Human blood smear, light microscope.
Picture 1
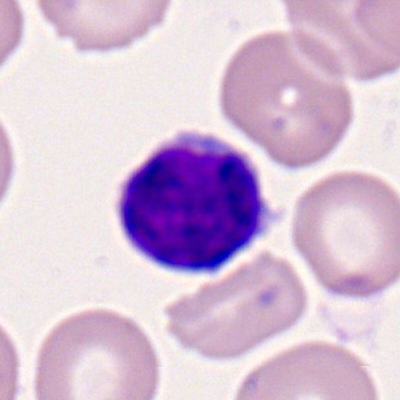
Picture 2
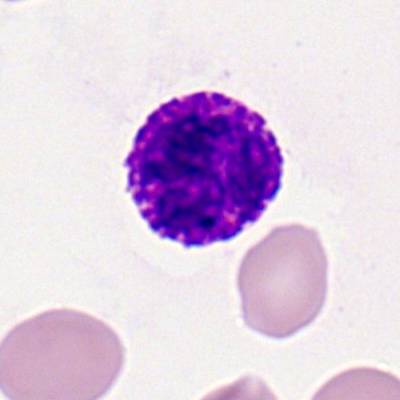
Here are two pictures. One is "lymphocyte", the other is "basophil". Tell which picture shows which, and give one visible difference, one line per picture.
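Picture 1 – lymphocyte. No granules are seen in the cytoplasm.
Picture 2 – basophil. The cell is densely packed with coarse dark purple granules.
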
